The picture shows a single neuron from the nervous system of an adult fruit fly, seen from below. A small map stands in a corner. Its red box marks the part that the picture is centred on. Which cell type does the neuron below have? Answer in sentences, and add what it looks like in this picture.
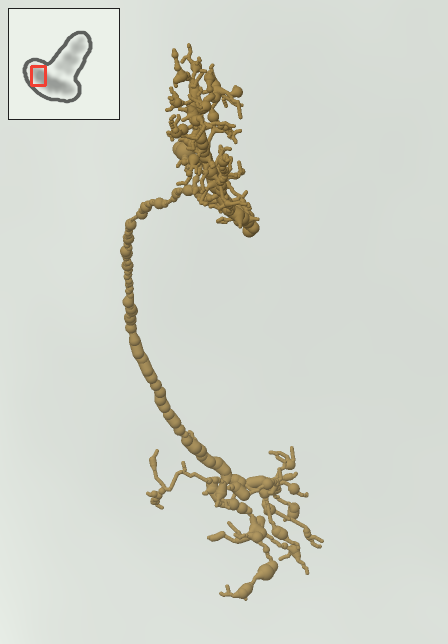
Its cell type is LC10a. This is a visual projection neuron. Dozens of branch ends can be seen. In this view it is more than twice as tall as it is wide.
